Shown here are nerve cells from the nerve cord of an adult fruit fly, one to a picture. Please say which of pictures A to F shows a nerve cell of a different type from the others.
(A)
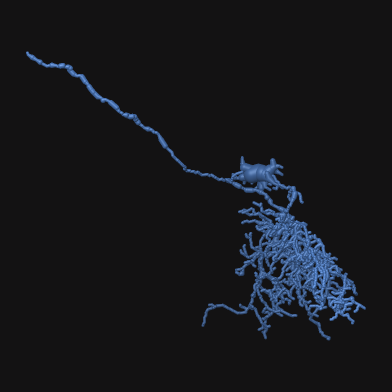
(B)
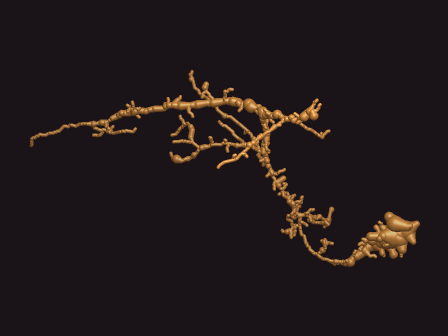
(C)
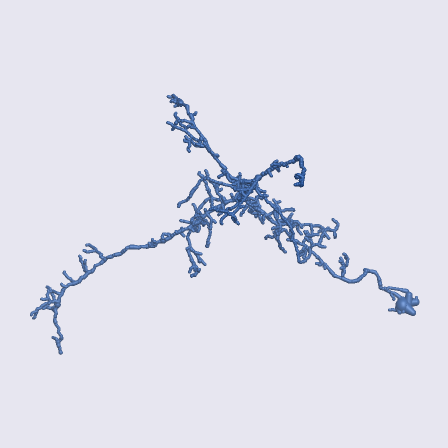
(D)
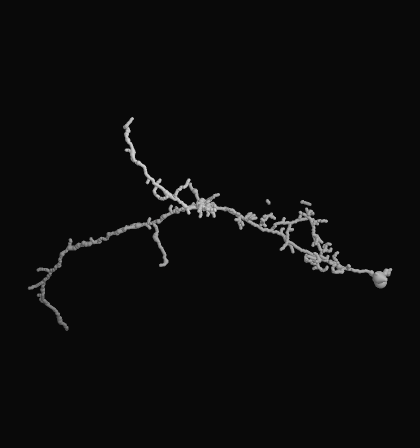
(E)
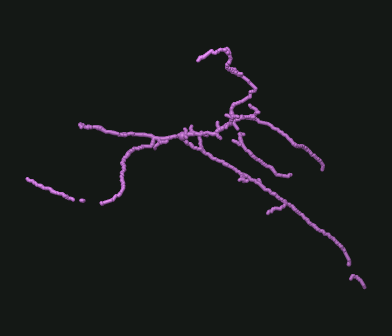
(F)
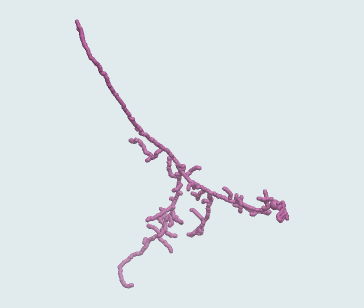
Picture A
